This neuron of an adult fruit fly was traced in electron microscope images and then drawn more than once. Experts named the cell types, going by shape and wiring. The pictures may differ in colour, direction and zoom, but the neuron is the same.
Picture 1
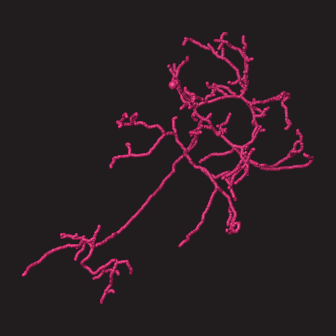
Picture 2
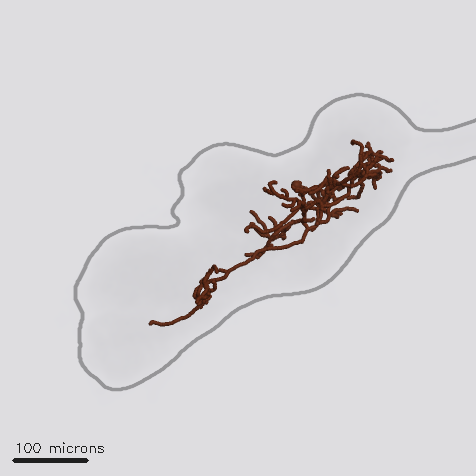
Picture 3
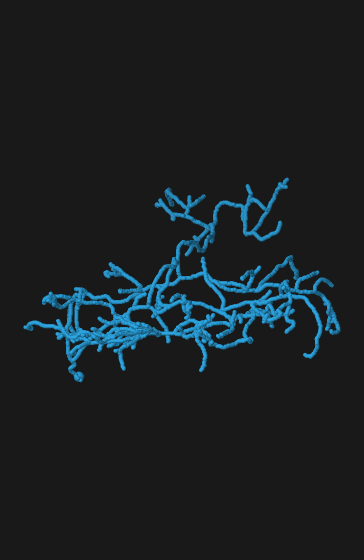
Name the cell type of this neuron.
IN12A027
